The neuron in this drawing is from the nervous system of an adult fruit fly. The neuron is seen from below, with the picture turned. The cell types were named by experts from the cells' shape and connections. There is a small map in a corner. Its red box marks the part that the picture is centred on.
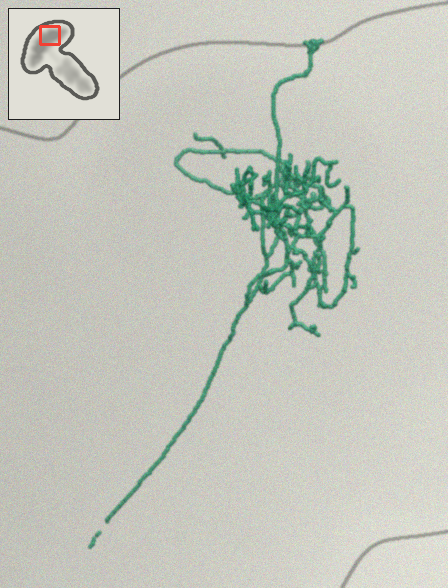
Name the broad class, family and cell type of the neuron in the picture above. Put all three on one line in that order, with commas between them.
central-brain intrinsic neuron, hemilineage VLPl&d1_lateral, CB4214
